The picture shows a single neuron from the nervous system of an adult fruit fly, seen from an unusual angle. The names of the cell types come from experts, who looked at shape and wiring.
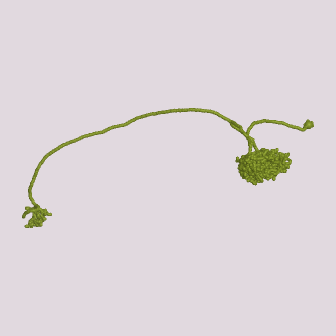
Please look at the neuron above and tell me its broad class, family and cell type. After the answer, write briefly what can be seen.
This is a central-brain intrinsic neuron. The family is hemilineage VLPl&d1_lateral. It is of cell type AVLP264. In this view it is wider than it is tall.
